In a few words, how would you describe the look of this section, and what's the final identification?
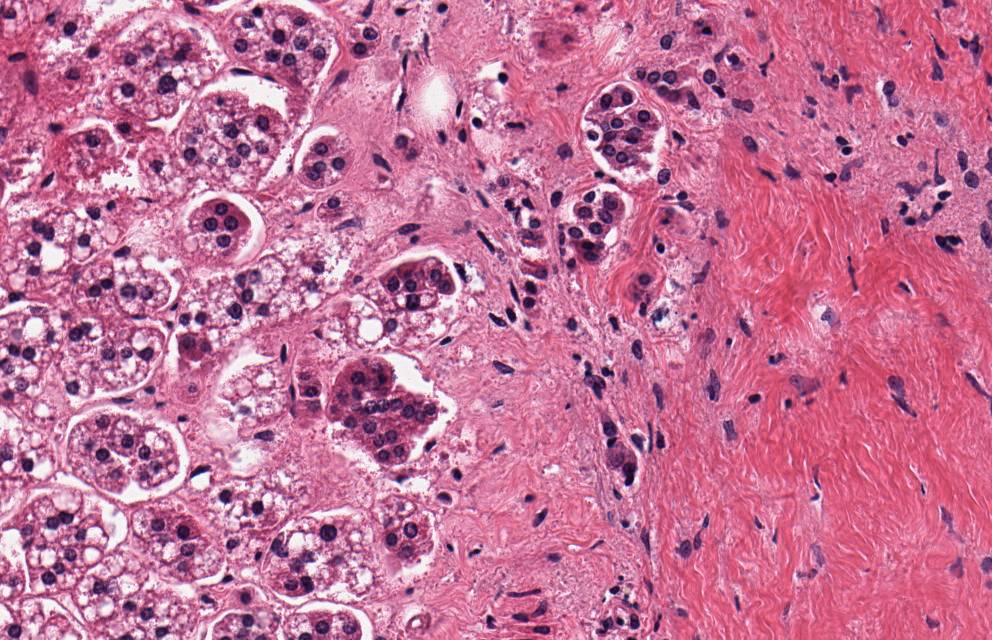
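Notice the rounded cell nests crowding the left half, each holding several small, round, dark nuclei grouped together. The nest cells have pale, finely vacuolated cytoplasm with a bubbly look. The right third is dense fibrous tissue, with bright pink, wavy collagen bundles and sparse elongated nuclei. This is adrenal gland.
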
